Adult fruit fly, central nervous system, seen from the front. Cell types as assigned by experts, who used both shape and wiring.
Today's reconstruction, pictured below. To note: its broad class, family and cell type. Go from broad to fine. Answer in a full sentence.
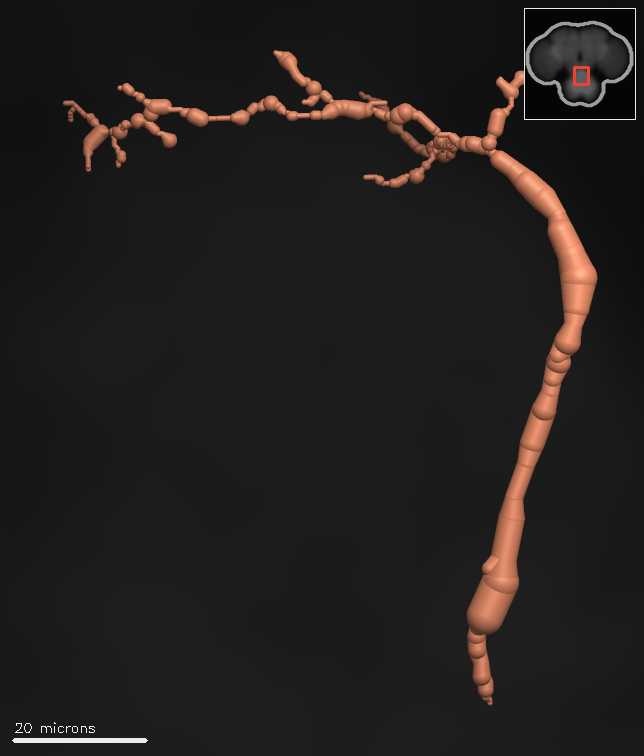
A sensory neuron entering the brain of class mechanosensory, type BM_Vib.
